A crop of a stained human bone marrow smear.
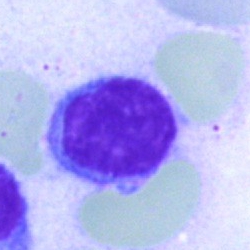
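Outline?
Roughly round.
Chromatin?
Dark purple and clumped, small paler patches between the clumps.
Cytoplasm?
Thin blue rim, widest on the left; a small blue bleb projects from the lower edge of the cell.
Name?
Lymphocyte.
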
